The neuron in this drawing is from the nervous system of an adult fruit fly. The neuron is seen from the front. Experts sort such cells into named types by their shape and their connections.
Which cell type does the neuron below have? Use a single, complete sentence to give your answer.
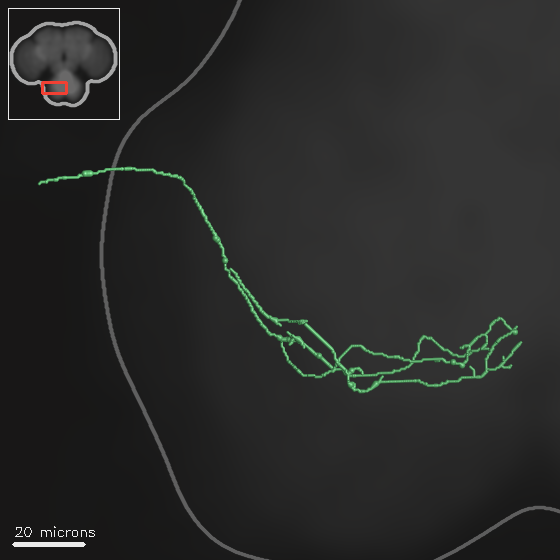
Of the cell type WG3 is this neuron.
